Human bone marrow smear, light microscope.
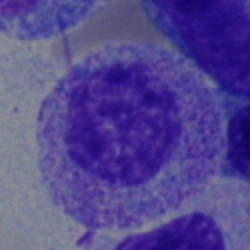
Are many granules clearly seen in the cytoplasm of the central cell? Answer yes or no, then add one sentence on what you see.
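Yes. Many fine purple granules are scattered throughout the cytoplasm.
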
